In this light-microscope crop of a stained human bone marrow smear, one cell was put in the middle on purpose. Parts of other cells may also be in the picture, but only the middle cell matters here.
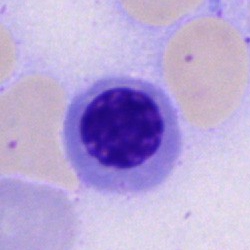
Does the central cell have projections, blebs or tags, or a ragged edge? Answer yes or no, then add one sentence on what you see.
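No. The cell outline is round and smooth.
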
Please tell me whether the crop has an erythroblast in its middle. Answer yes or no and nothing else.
yes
